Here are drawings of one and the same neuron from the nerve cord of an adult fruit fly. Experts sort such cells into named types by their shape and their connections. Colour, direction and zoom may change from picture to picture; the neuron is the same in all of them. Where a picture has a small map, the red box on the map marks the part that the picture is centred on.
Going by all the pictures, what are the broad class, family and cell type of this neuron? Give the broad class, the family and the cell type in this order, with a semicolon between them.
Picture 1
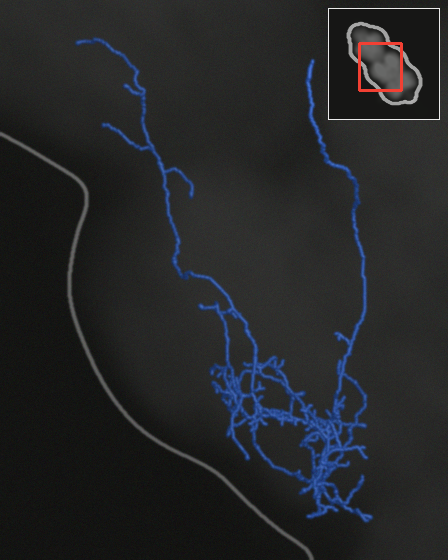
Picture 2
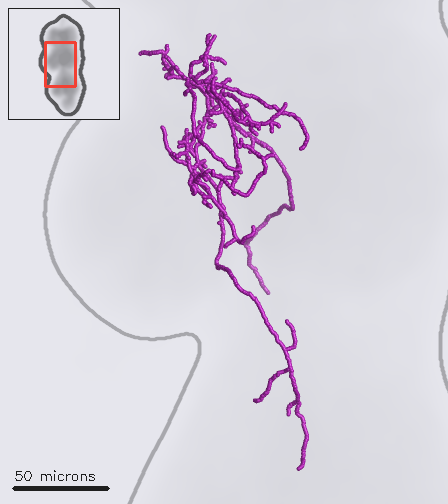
sensory neuron entering the nerve cord; class mechanosensory proprioceptive; SNpp37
